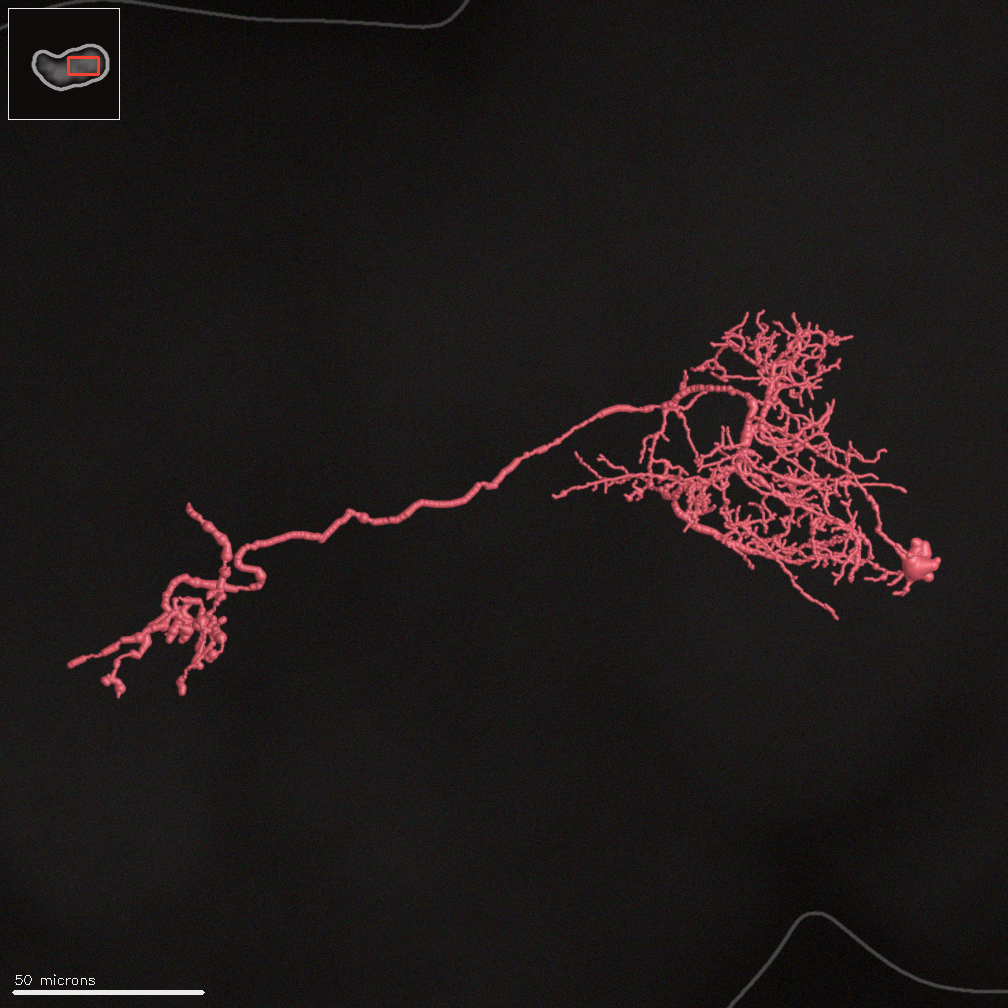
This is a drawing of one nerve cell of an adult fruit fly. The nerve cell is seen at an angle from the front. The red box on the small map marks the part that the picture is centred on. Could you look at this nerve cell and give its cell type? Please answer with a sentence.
The cell type is PVLP019.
